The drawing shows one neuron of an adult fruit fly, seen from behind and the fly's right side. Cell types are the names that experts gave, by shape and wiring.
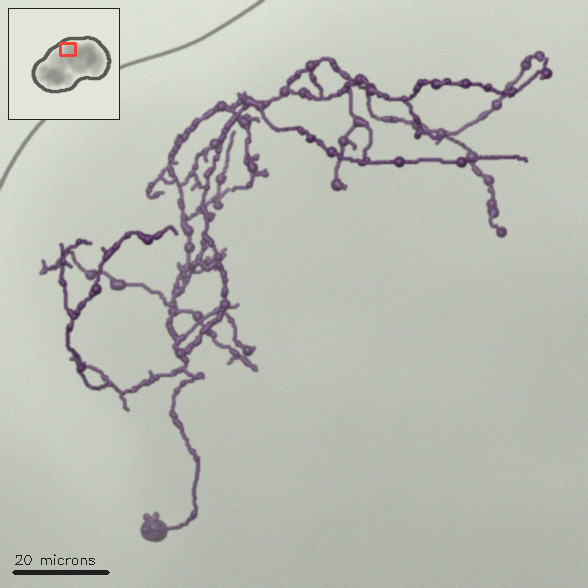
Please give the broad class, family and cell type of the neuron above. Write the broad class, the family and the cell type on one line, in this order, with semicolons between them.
central-brain intrinsic neuron; hemilineage LHa2; CB1448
